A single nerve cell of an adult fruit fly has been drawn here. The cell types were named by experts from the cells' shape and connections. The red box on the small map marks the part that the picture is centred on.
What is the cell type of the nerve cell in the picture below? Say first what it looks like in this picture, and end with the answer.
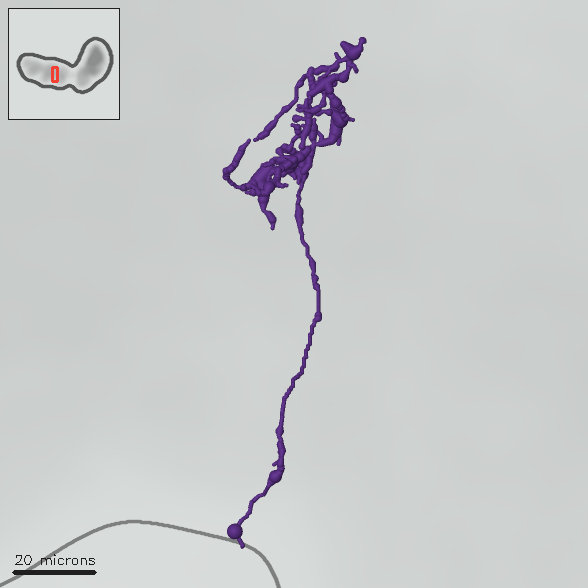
Its cell body lies at the bottom of the picture. By the scale bar it is about 130 microns tall in this view. This is a nerve-cord intrinsic neuron. The cell type is IN03B045.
